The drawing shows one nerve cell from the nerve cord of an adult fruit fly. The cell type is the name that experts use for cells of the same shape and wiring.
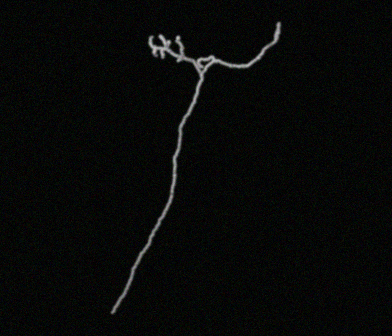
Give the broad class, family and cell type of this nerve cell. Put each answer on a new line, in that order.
sensory neuron entering the nerve cord
class mechanosensory tactile
SNta03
